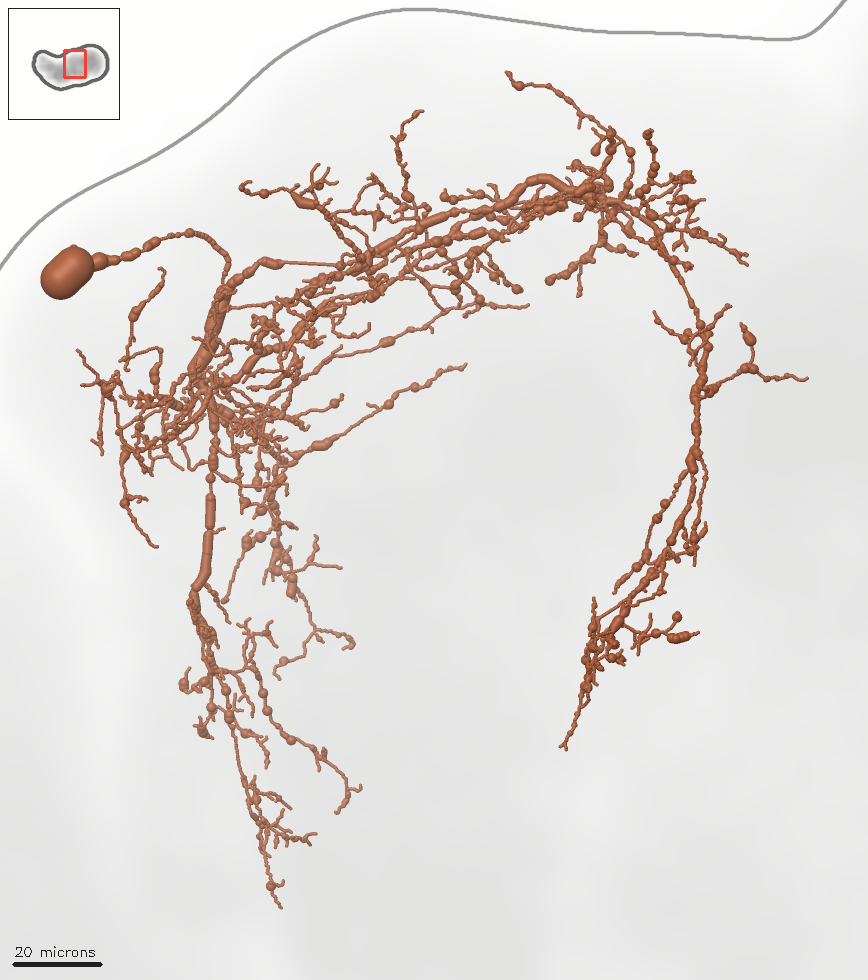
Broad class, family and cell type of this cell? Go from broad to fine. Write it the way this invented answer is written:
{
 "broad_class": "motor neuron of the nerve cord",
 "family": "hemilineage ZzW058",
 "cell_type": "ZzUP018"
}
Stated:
{
 "broad_class": "central-brain intrinsic neuron",
 "family": "LHPV",
 "cell_type": "LHPV5l1"
}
